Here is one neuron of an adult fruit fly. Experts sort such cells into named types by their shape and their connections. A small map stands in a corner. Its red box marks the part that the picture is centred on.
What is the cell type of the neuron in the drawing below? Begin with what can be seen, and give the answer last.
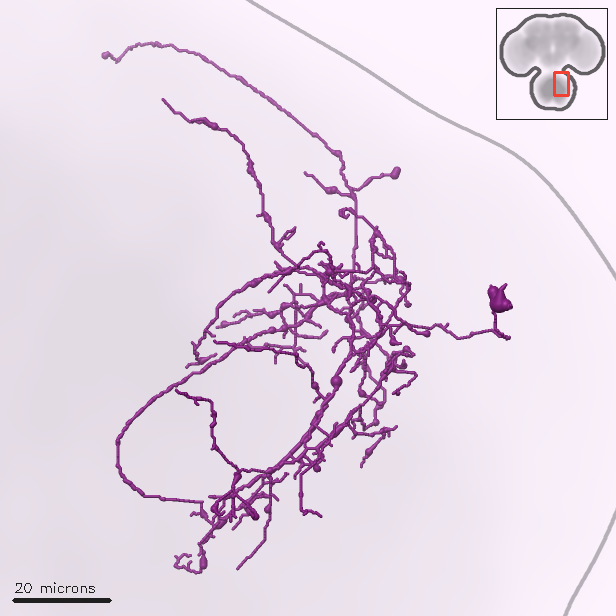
By the scale bar it is about 110 microns tall in this view. Dozens of branch ends can be seen. Its broad class is nerve-cord intrinsic neuron. It is of cell type IN17A106_b.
